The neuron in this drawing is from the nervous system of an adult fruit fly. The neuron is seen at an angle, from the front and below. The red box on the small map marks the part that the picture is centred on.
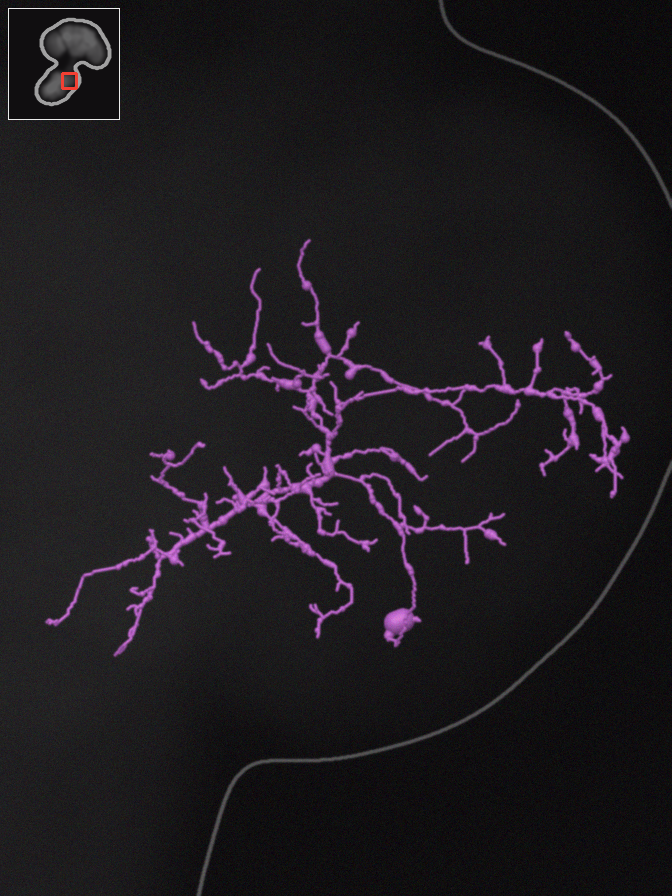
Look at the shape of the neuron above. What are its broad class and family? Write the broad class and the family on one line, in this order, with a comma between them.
nerve-cord intrinsic neuron, hemilineage 21A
